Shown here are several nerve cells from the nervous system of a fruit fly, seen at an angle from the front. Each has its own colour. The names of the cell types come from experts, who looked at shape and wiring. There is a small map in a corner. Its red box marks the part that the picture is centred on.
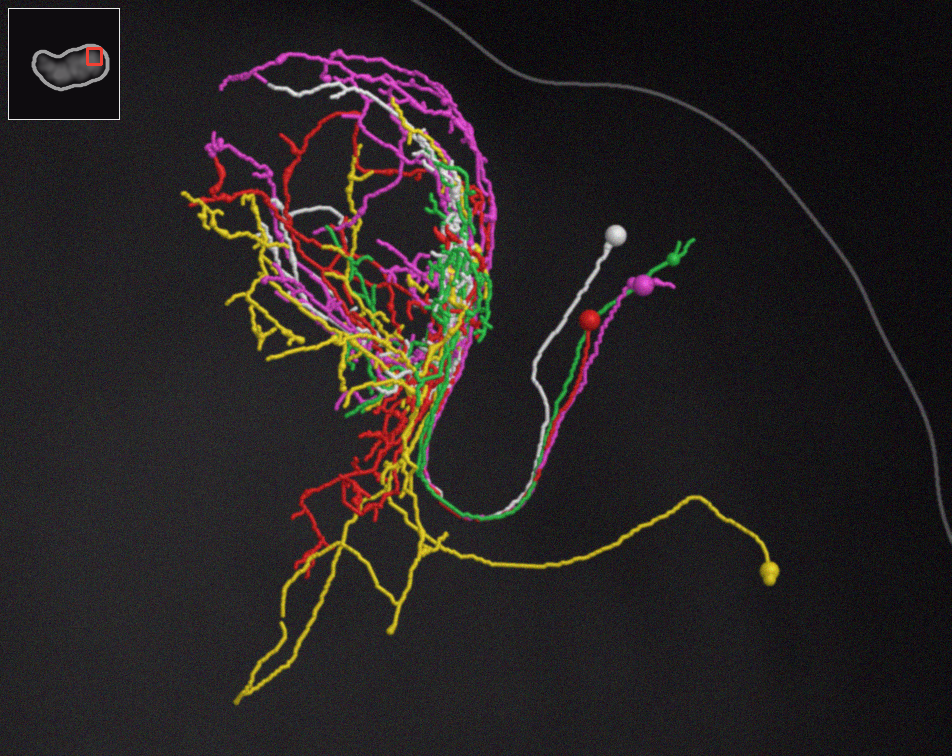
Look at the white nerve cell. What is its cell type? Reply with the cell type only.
LHAV4b2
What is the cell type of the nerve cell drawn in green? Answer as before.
LHAV4e2_b1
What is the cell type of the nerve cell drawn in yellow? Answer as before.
LHAV2b10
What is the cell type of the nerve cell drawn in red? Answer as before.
CB3016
